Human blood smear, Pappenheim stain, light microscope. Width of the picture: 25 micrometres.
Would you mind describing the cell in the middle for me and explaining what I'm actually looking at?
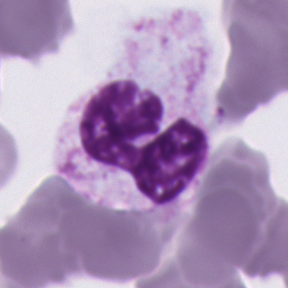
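Looking at the nucleus, I see two lobes, one at upper left and one at lower right, and I can't make out any nucleoli. Fine pink-violet granules are scattered through the cytoplasm, and I see no vacuoles there. So this is a segmented neutrophil.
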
